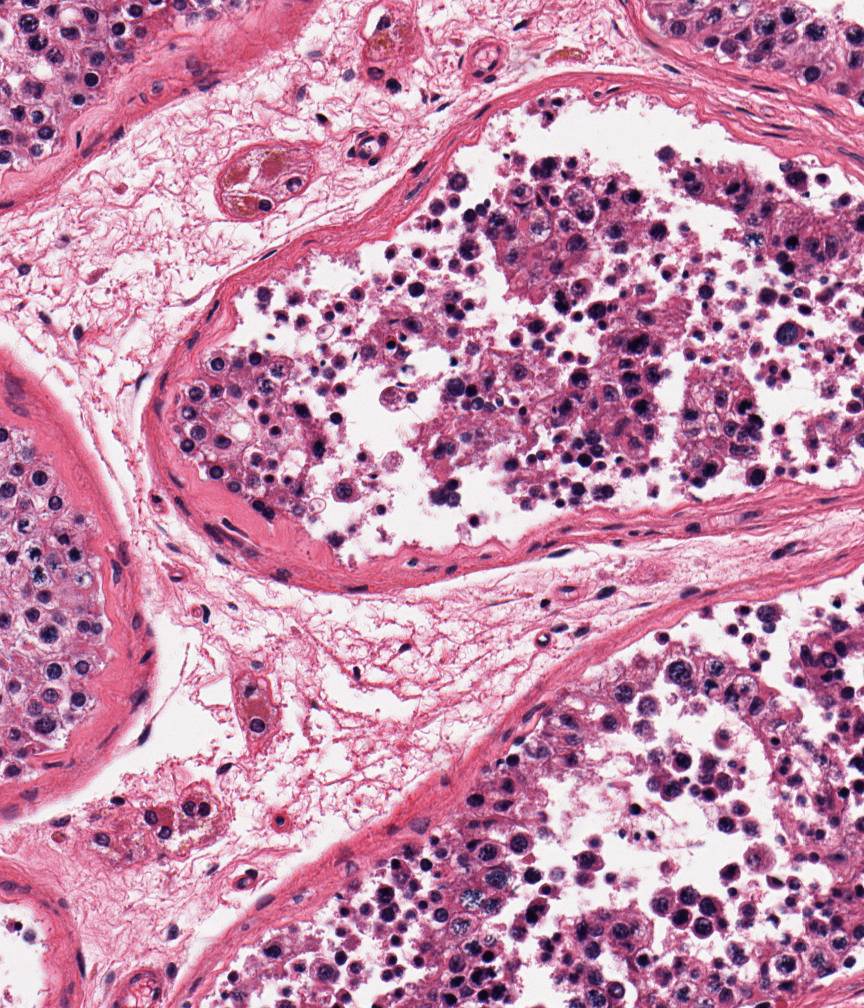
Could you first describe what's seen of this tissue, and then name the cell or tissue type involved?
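First, layout: several rounded tubules in cross-section, at upper centre, left edge and lower right, divided by loose stroma. Second, cells: larger cells with big round nuclei and coarse clumped chromatin, chiefly in the lower right tubule. Third, stroma: small clusters of Leydig cells with abundant pink cytoplasm at upper centre-left and lower left, some with granular golden-brown pigment. Name: testis.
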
